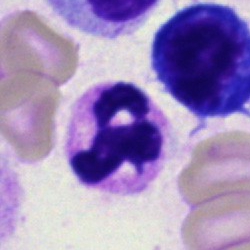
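Segmented neutrophil in the middle of this stained bone marrow smear. Notice how round and smooth its outline is. Its chromatin is dark purple and dense. Look closely and you will find no nucleoli in the nucleus.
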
